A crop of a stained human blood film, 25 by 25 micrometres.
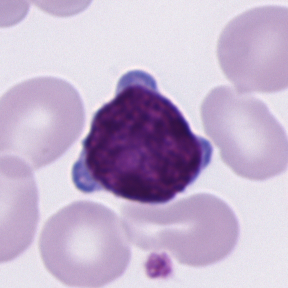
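Typical lymphocyte, stained human peripheral blood smear. The cell measures about 12 micrometres across and its nucleus about 10 micrometres. Cytoplasm is scant, visible only as small patches at the edge of the nucleus. Rounded blue blebs bulge from the cell surface at the top, lower left and right. Neither granules nor vacuoles are visible in the cytoplasm.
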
